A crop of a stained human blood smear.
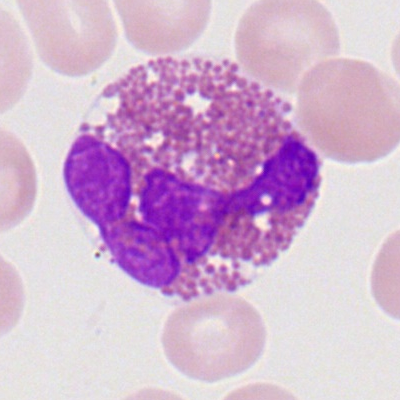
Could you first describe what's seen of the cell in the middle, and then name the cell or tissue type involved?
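Here the nucleus is divided into several lobes joined in a chain, lying across the lower half of the cell. Its chromatin is dense and stains deep purple. The cytoplasm is packed with coarse, round granules, all of even size. It's an eosinophil.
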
